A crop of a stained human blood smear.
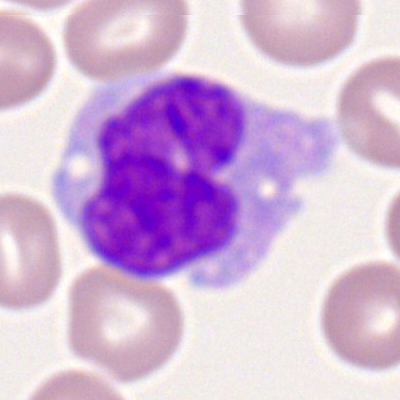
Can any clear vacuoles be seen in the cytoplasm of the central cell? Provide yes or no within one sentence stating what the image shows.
Yes, there is at least one clear vacuole in the cytoplasm of the cell.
